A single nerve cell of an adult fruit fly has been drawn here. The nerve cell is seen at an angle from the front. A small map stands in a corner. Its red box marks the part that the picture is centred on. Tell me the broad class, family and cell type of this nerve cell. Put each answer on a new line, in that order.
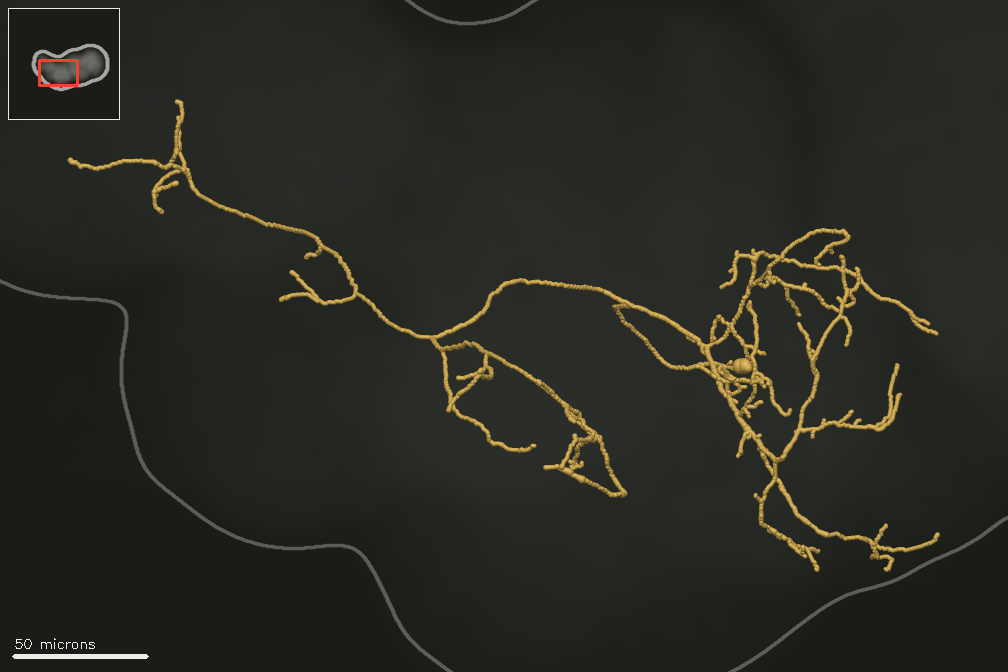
nerve-cord intrinsic neuron
hemilineage 08B
IN08B040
